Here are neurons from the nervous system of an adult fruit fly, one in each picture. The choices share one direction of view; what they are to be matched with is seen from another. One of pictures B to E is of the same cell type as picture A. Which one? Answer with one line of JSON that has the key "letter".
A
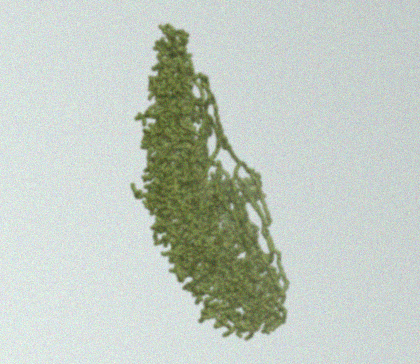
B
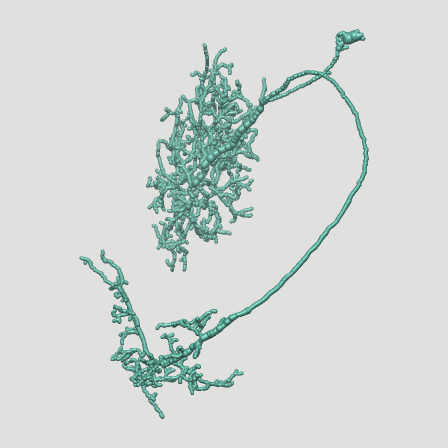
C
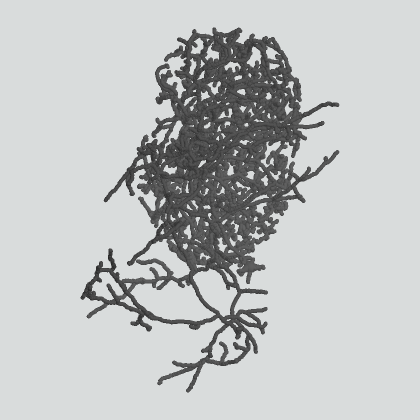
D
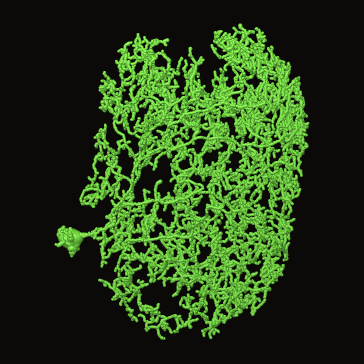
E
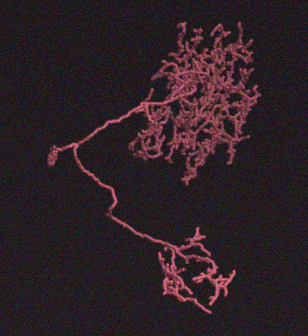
{"letter": "D"}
